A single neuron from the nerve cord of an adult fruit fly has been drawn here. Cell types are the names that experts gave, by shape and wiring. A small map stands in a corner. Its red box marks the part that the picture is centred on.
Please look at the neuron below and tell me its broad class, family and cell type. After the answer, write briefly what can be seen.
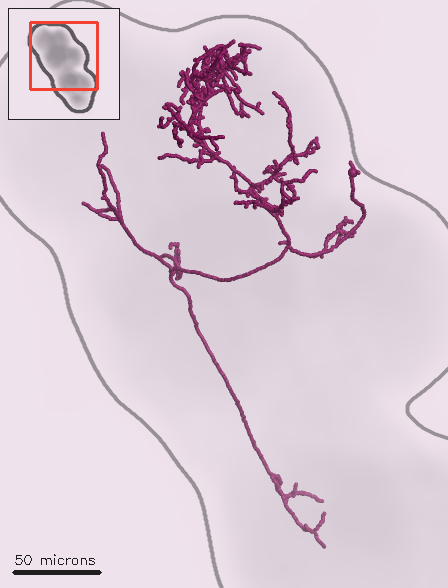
This is a nerve-cord intrinsic neuron. The family is hemilineage 08B. Its cell type is IN08B033. From top to bottom in the picture it spans about 300 microns. Dozens of branch ends can be seen.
